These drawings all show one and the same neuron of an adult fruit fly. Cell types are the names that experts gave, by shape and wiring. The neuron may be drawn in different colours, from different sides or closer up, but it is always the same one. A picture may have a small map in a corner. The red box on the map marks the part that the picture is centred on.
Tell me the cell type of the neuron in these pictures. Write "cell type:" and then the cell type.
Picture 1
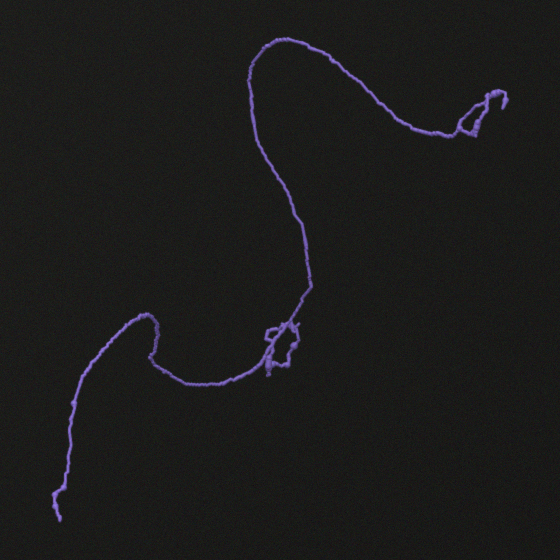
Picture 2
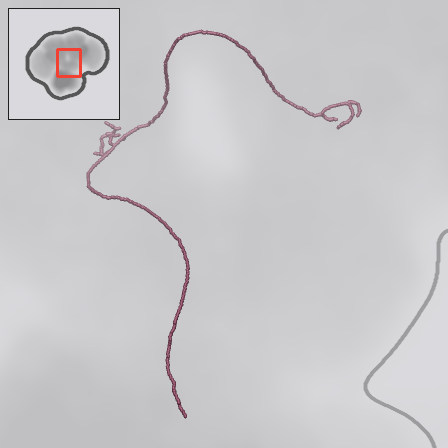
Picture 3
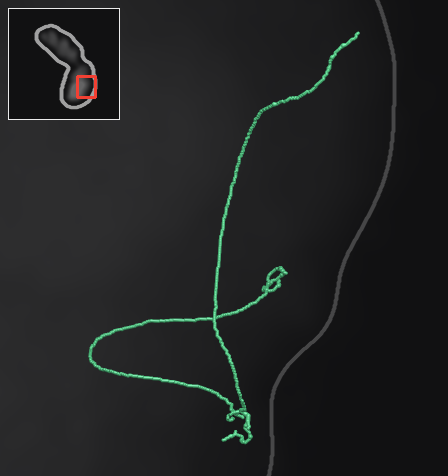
cell type: ORN_VA4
